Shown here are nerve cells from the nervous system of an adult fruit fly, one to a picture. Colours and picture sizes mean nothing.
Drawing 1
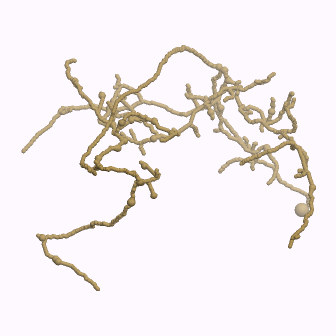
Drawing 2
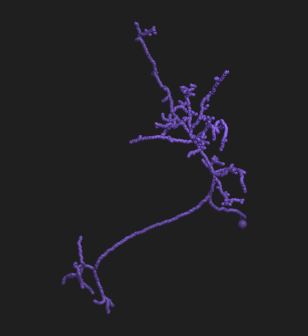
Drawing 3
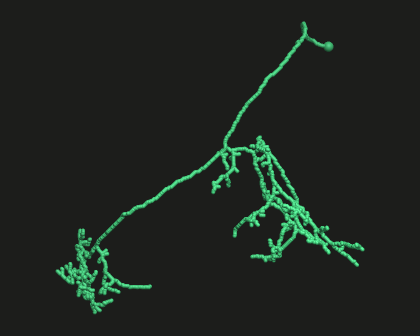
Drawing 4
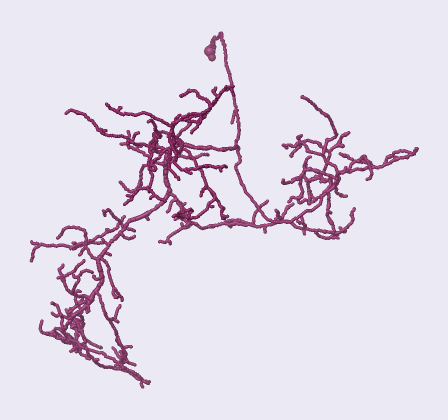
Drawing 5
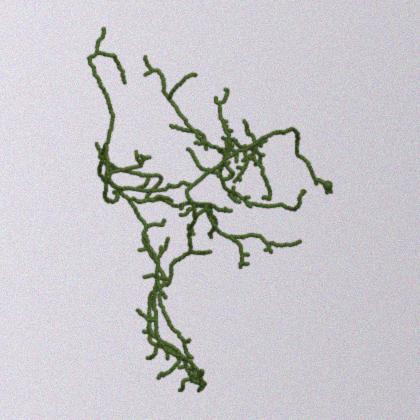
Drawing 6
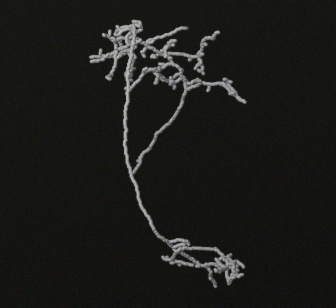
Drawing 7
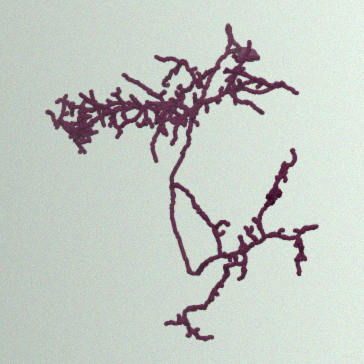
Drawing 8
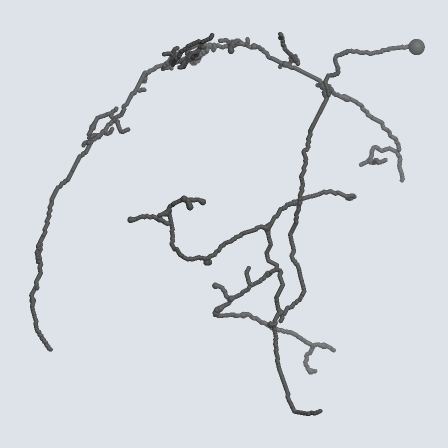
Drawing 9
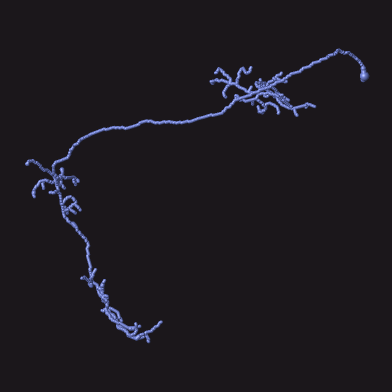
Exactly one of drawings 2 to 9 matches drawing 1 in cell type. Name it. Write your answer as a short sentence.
The nerve cell in drawing 8 is of the same cell type.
